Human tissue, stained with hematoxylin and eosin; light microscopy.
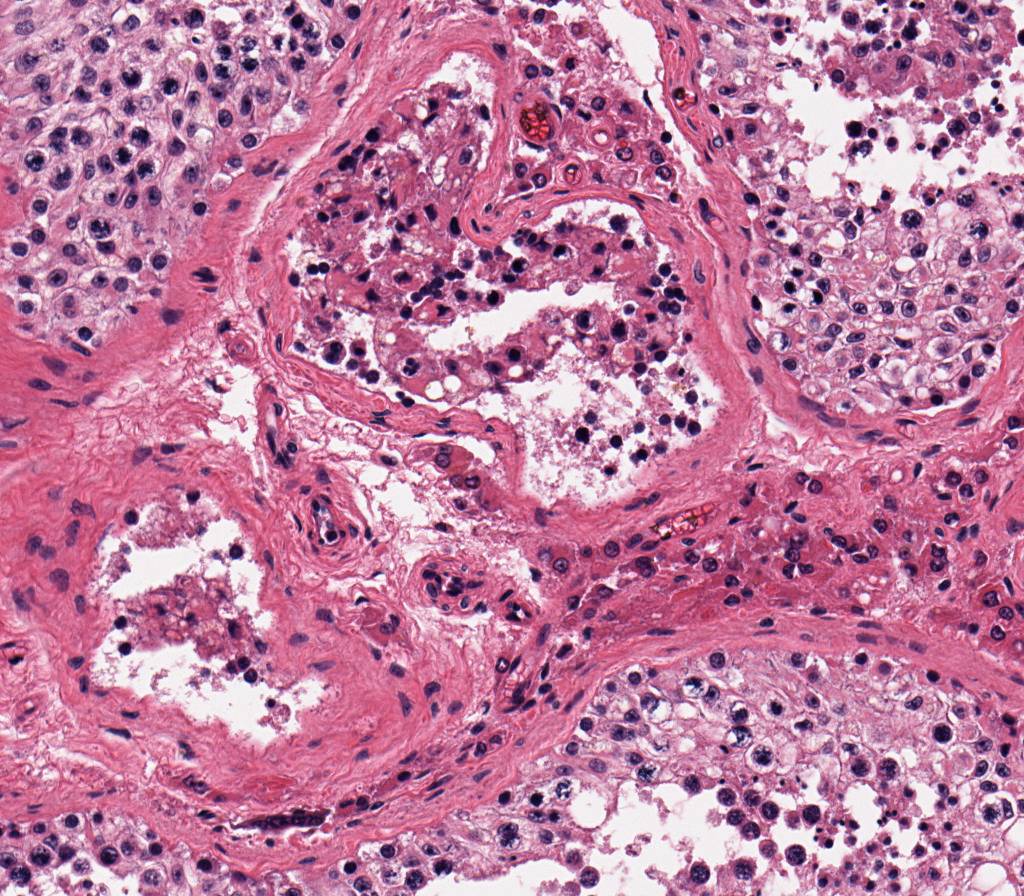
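Testis: several rounded tubules between pink fibrous partitions, each ringed by a thick, layered pink fibrous wall with flattened spindle nuclei. Two central tubules hold scattered discohesive cells with small dark shrunken nuclei amid granular pink debris. Small wall vessels at top centre hold red blood cells.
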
